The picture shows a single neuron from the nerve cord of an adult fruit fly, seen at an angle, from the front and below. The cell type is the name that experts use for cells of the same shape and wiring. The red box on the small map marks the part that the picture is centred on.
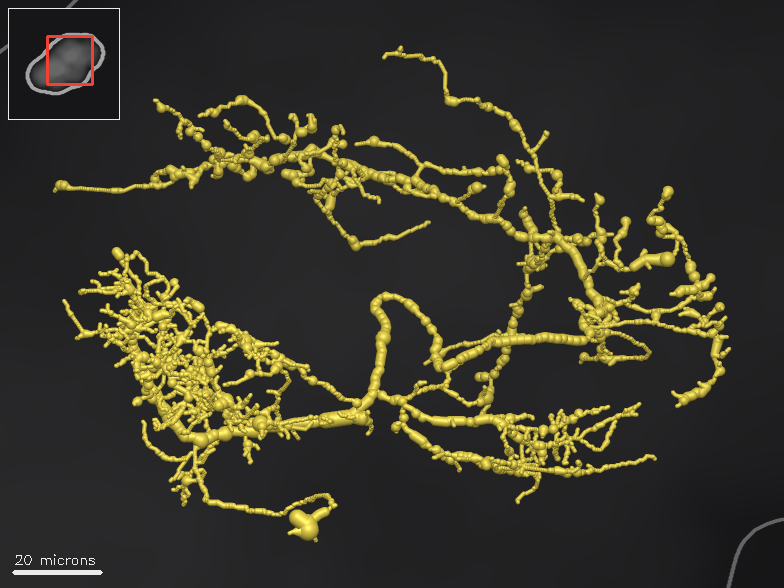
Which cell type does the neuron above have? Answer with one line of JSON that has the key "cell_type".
{"cell_type": "IN10B023"}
